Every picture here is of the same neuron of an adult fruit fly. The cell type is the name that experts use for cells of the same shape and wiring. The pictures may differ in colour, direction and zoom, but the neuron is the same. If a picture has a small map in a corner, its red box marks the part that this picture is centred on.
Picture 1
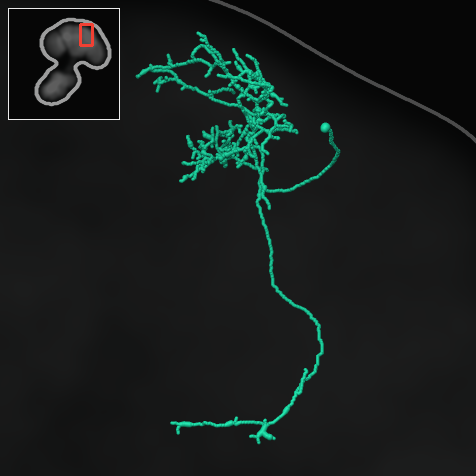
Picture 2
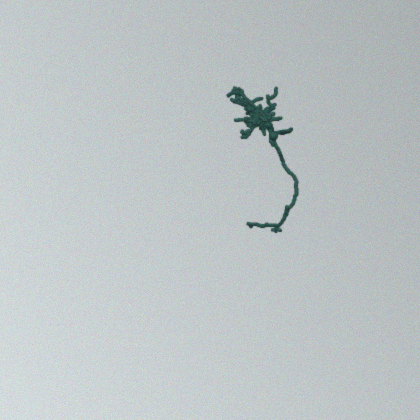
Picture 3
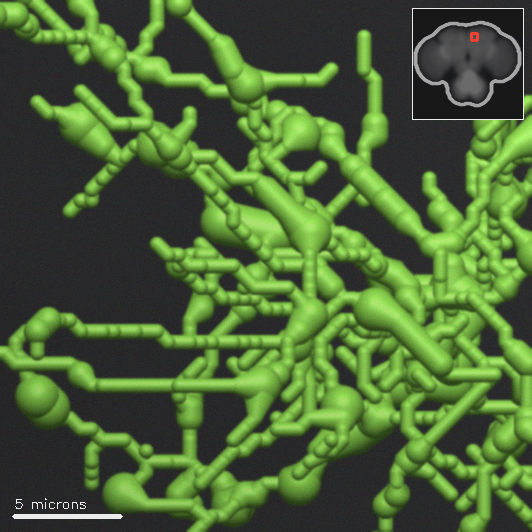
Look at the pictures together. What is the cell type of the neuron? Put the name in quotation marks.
"SMP112"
